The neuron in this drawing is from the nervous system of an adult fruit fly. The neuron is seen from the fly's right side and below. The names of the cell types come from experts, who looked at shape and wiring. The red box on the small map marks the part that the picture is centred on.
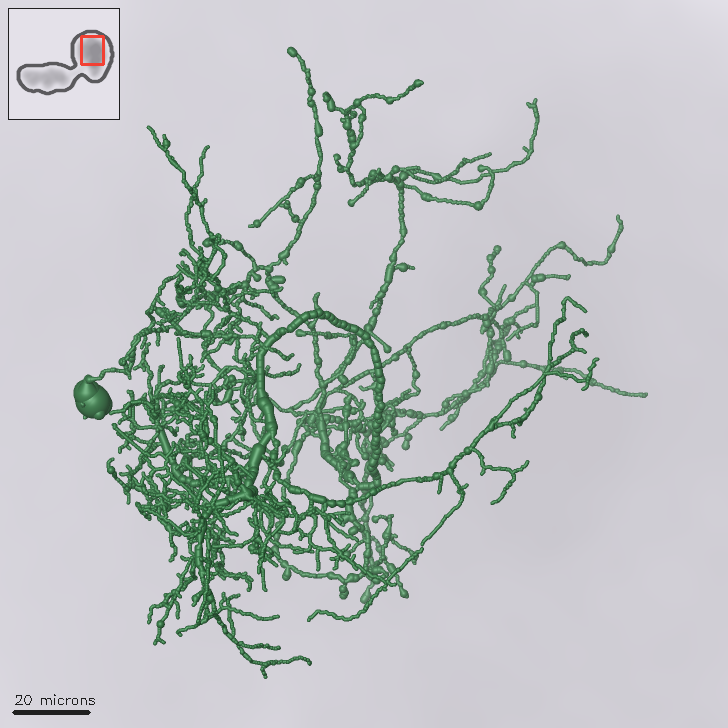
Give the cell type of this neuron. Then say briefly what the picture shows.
The cell type is PLP216. This is a central-brain intrinsic neuron. By the scale bar it is about 170 microns tall in this view. The picture shows more than a hundred branch ends.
